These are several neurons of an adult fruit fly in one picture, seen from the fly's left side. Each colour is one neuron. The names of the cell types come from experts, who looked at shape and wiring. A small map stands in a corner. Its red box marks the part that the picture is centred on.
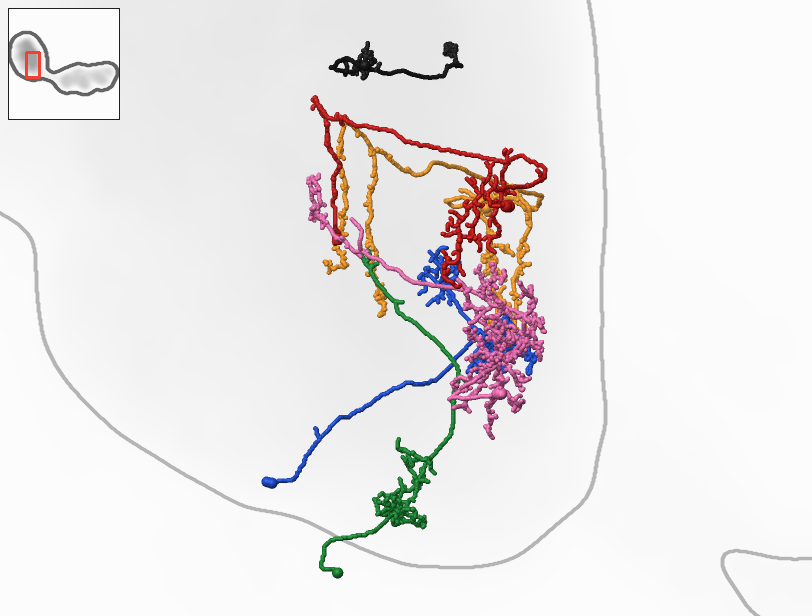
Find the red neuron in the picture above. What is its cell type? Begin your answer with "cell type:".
cell type: TmY9b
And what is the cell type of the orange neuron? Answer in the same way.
cell type: TmY9a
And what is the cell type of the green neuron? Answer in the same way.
cell type: TmY10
